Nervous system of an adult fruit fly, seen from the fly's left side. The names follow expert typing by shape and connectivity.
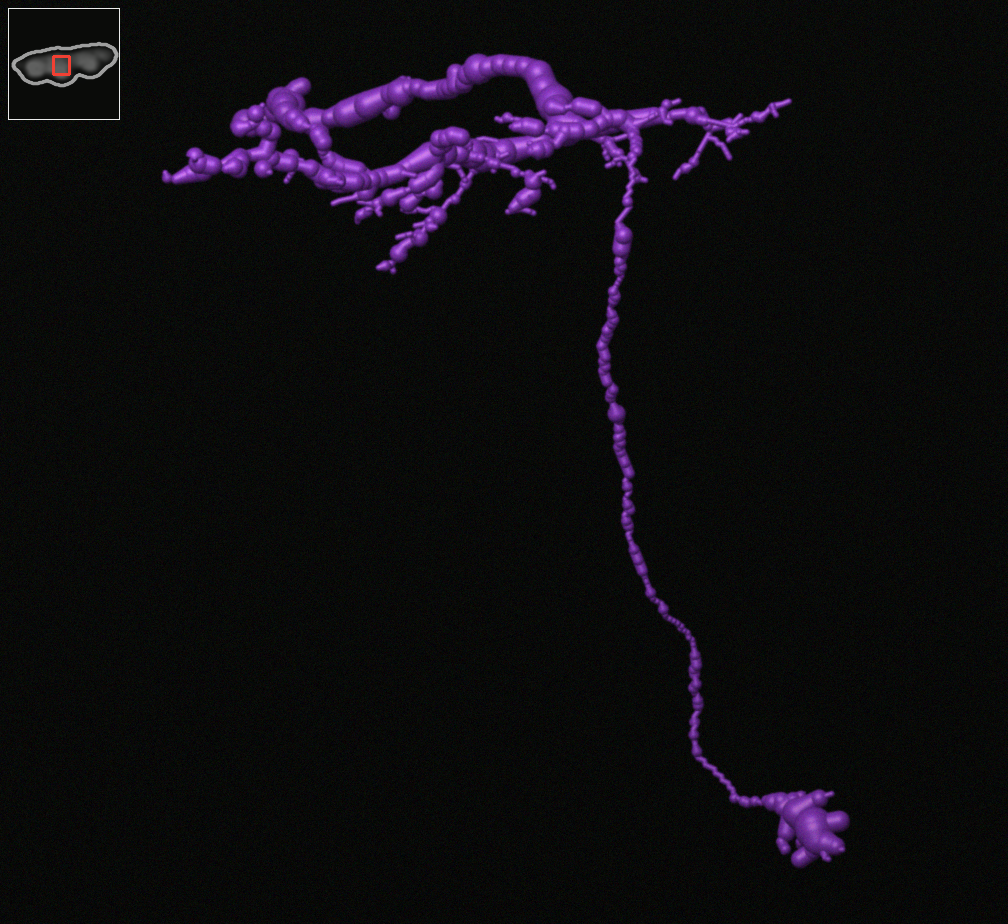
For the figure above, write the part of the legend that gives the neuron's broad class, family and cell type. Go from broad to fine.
nerve-cord intrinsic neuron; hemilineage 06A; IN06A022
